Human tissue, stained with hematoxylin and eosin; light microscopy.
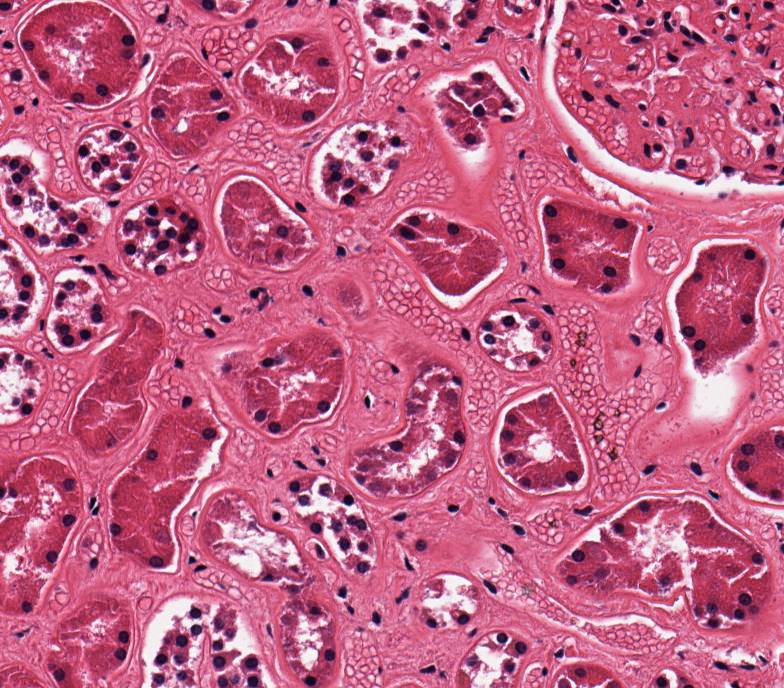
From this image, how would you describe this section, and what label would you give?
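Part of a glomerular tuft occupies the top right corner, bordered by a curved clear space. Many tubules are lined by cuboidal cells with deeply eosinophilic cytoplasm and round basal nuclei. In several tubules, especially along the left side, loosened pale vacuolated cells with dark nuclei lie in the lumen. Clear crescent-shaped gaps separate the epithelium of many tubules from the surrounding tissue. The section is renal cortex.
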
